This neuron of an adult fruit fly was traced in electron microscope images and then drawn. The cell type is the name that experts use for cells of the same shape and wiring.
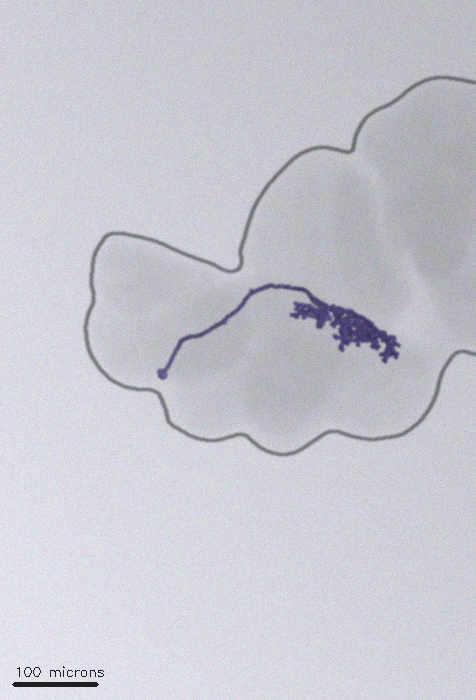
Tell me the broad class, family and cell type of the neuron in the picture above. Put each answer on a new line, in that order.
nerve-cord intrinsic neuron
hemilineage 06B
IN06B040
